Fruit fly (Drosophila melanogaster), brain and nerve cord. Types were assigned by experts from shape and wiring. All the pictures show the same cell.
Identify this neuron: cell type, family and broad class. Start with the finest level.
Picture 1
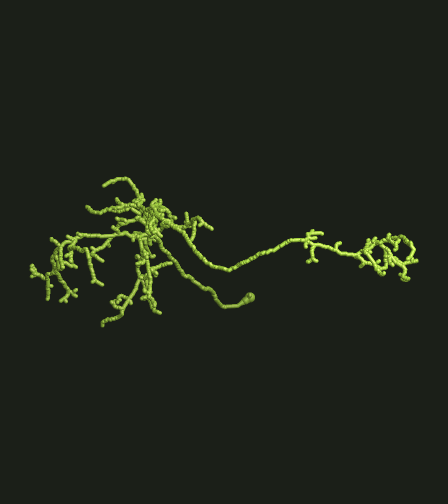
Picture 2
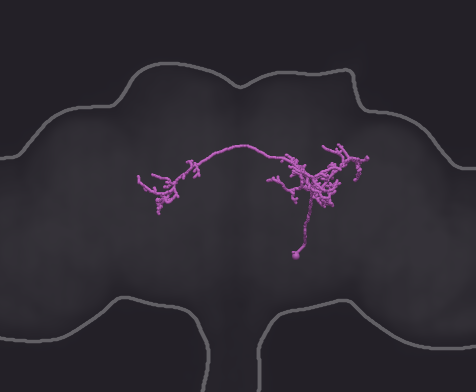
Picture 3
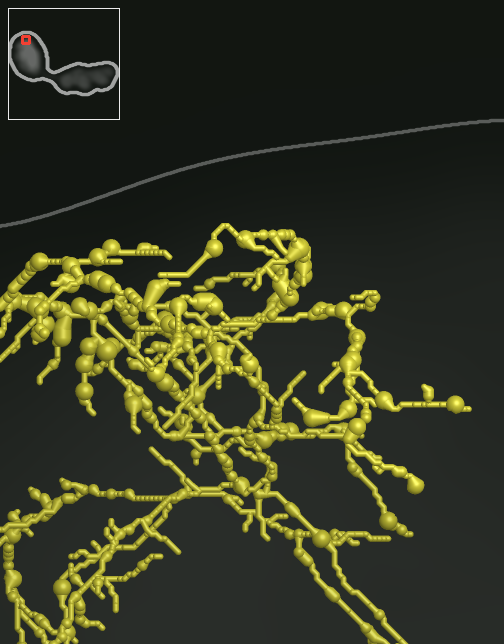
SIP076; hemilineage DM6_dorso_lateral; central-brain intrinsic neuron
